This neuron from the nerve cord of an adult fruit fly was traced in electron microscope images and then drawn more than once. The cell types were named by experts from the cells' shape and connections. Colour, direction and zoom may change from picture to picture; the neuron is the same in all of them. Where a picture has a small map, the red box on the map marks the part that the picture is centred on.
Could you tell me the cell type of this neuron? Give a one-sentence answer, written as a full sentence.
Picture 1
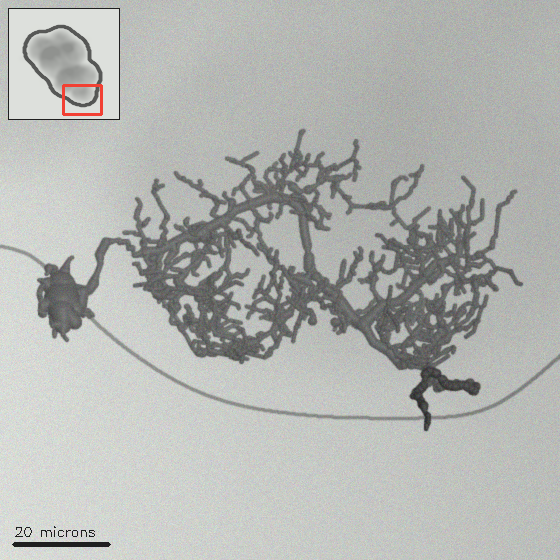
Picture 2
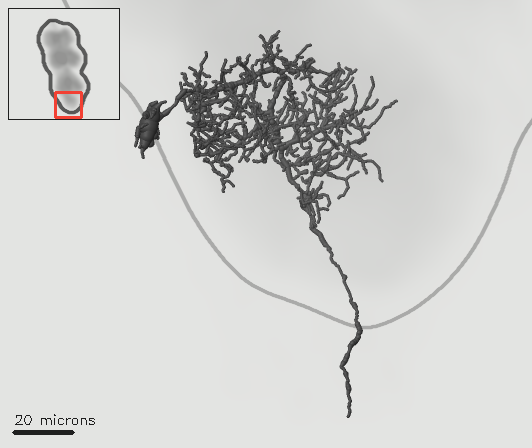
The cell type IN06A064 is the type of this neuron.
